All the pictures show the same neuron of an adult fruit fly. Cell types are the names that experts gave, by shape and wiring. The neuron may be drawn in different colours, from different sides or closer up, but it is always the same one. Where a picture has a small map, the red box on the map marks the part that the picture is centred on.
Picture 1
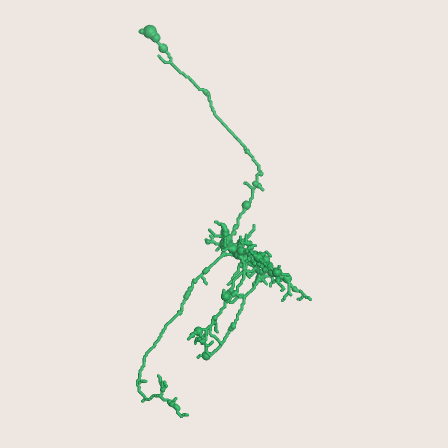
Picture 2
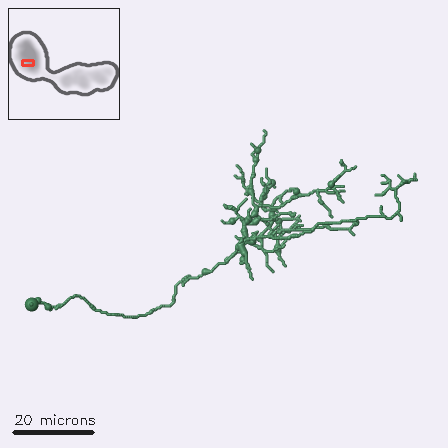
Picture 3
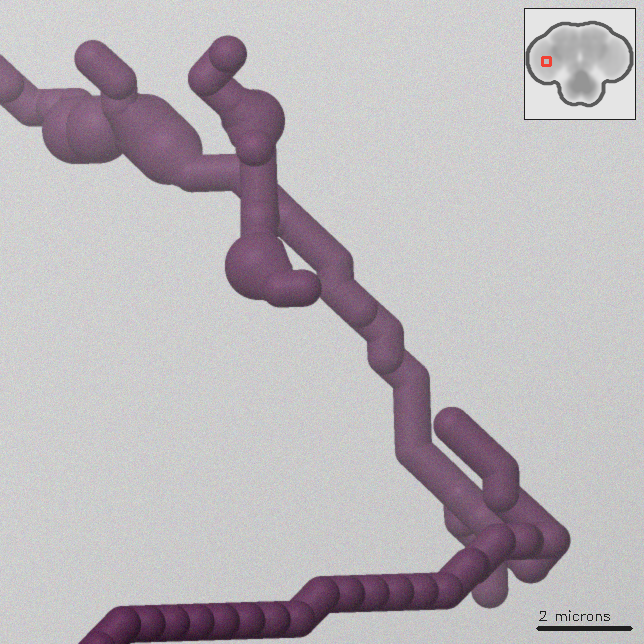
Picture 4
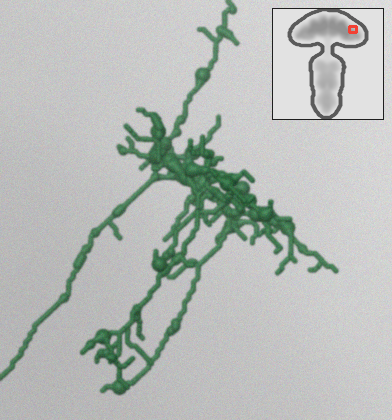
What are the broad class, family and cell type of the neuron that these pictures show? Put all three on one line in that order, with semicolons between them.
optic-lobe intrinsic neuron; Mi; Mi10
